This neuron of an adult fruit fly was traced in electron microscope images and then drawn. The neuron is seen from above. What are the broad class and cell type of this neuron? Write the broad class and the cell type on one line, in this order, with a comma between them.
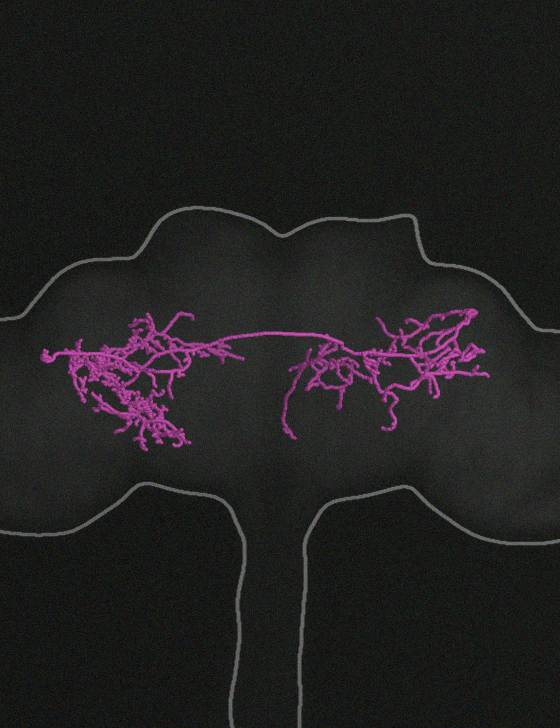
central-brain intrinsic neuron, AVLP021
